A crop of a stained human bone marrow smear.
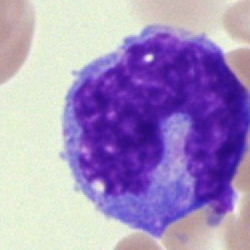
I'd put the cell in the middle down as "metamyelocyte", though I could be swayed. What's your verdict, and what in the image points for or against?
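Point one: the nucleus is deeply indented by a notch entering from the lower edge, so it looks like a horseshoe. Point two: the cytoplasm is pale greyish blue, widest at the lower left and inside the nuclear notch. Point three: the cell edge is slightly ruffled, with small blebs along the upper left margin, and red cells touch it along the right and lower edges.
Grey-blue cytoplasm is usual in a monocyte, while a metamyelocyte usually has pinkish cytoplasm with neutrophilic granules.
Against that, the cytoplasm colour favours monocyte and counts against metamyelocyte. So metamyelocyte does not fit; this cell is a monocyte.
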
